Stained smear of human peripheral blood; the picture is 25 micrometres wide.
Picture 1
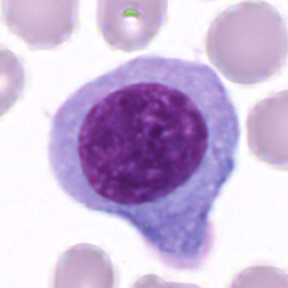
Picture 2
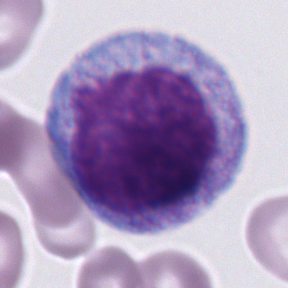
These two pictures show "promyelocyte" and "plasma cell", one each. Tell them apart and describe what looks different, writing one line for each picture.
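Picture 1 – plasma cell. The cytoplasm shows no distinct granules.
Picture 2 – promyelocyte. Fine purplish granules are scattered through the cytoplasm.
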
